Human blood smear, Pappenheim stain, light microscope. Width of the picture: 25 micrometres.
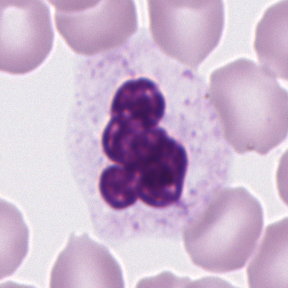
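Segmented neutrophil, central cell: dense, dark purple chromatin in a nucleus about 12 by 8 micrometres. Abundant, very pale greyish-lilac cytoplasm surrounds the nucleus on every side, with fine purple granules scattered throughout.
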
